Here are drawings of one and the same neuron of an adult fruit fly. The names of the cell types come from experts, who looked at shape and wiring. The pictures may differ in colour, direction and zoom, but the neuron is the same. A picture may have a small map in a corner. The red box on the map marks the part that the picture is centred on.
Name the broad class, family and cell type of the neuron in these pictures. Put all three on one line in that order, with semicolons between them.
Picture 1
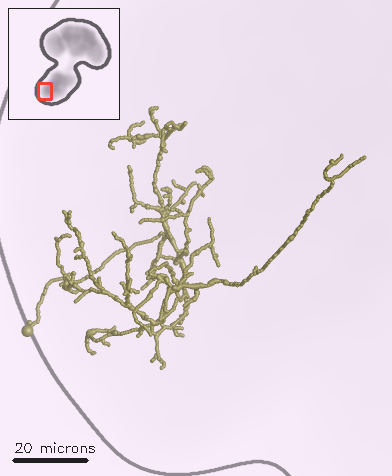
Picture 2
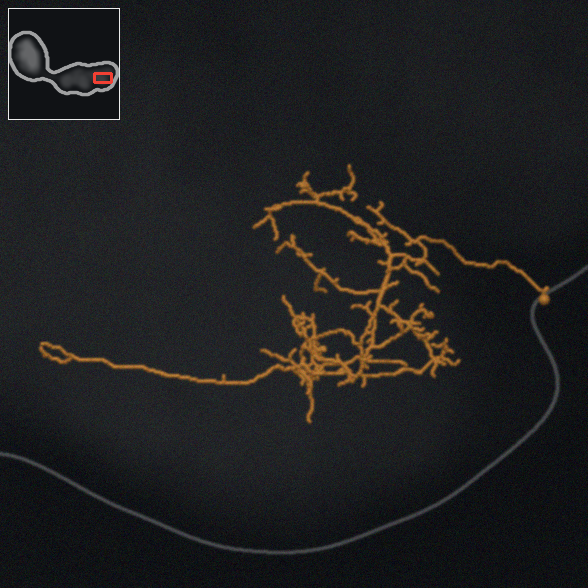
nerve-cord intrinsic neuron; hemilineage 20A.22A; IN20A.22A048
